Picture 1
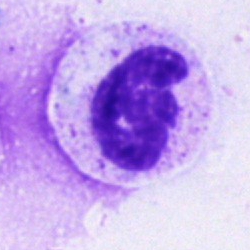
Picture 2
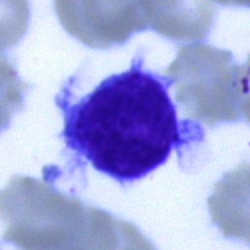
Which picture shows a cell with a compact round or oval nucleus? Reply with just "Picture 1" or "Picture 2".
Picture 2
